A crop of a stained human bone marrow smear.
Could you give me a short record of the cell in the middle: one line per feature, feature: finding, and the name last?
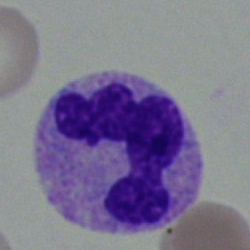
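Lobation: nucleus divided into several separate lobes
Chromatin: dark purple, densely clumped
Cytoplasm: plentiful, pale pinkish-lilac
Granules: fine, small, lilac, filling the cytoplasm
Name: segmented neutrophil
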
